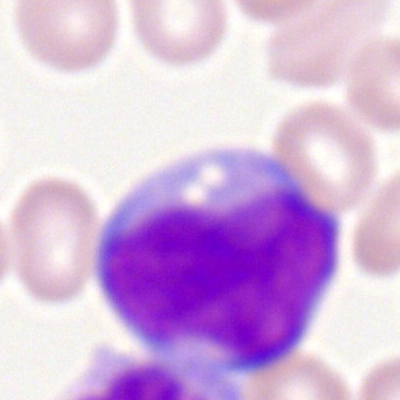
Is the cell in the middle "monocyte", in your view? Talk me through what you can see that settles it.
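Monocyte is not the right name here; this cell is a myeloblast. What decides it is that the nucleus fills most of the cell.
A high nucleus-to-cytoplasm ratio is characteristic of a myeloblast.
The same finding tells against monocyte, since so large a nucleus leaves little room for cytoplasm.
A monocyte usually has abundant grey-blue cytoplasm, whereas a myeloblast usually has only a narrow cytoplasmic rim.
The remaining features are simply observed: a roughly round outline with a smooth edge, a nucleus forming a single mass not split into lobes, deep purple chromatin with a mottled, uneven texture, and no distinct granules in the cytoplasm. A red cell touches the upper right edge of the cell.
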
